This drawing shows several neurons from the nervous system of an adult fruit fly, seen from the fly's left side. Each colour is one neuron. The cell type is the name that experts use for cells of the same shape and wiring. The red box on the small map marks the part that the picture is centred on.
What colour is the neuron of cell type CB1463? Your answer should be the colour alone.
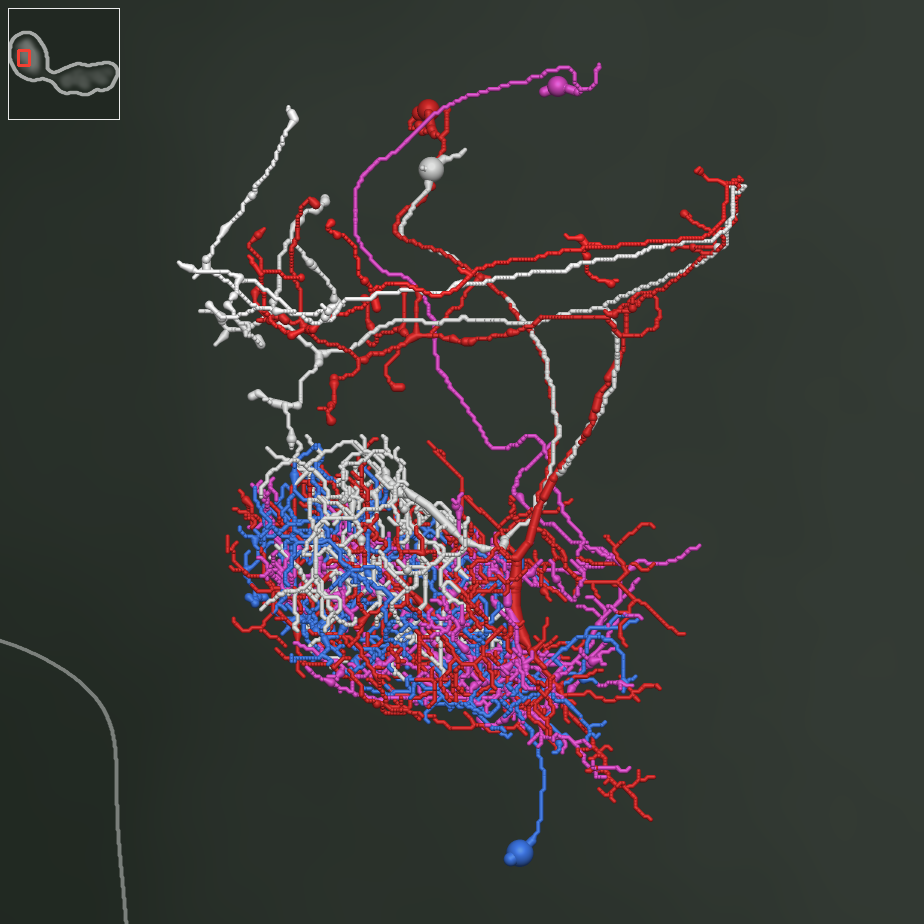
blue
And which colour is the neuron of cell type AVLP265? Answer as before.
white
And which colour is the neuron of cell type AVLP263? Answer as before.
red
